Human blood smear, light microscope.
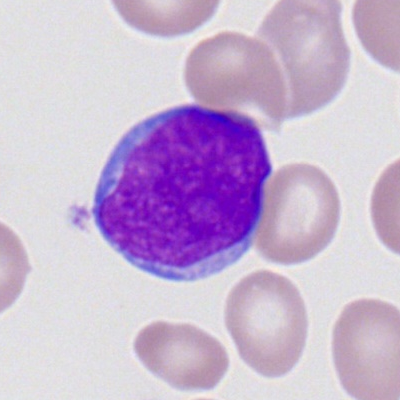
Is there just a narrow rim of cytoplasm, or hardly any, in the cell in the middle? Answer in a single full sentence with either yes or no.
Yes, most of this cell is taken up by its nucleus.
